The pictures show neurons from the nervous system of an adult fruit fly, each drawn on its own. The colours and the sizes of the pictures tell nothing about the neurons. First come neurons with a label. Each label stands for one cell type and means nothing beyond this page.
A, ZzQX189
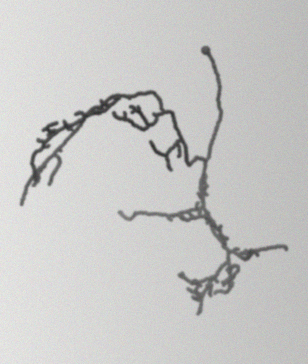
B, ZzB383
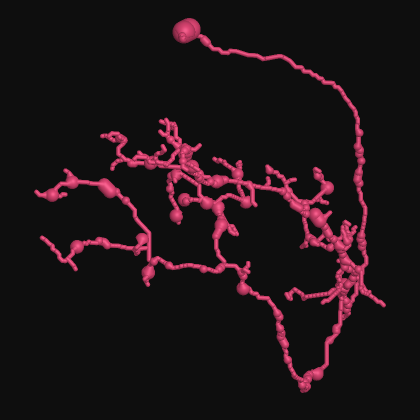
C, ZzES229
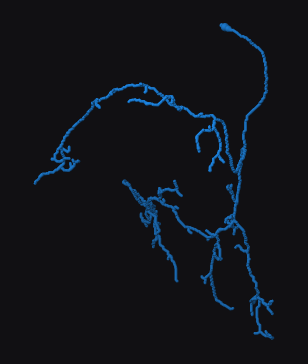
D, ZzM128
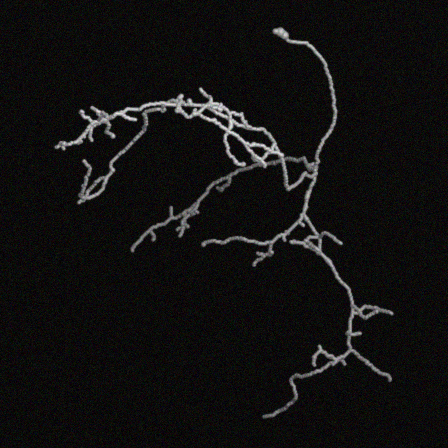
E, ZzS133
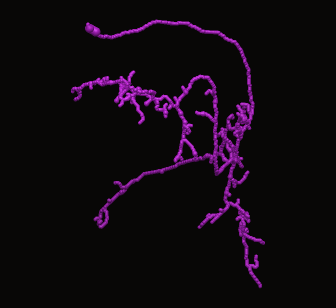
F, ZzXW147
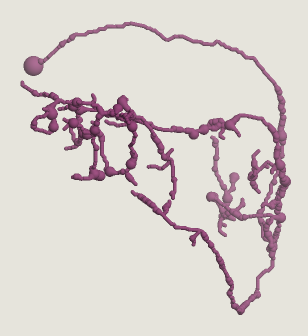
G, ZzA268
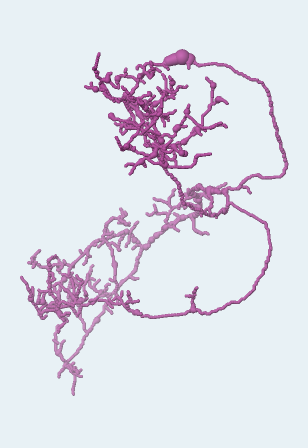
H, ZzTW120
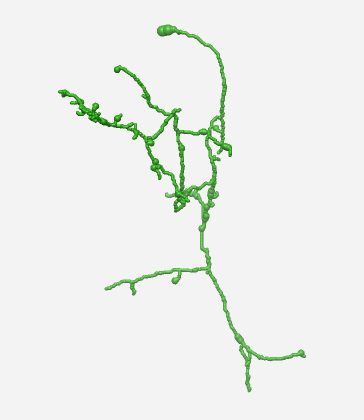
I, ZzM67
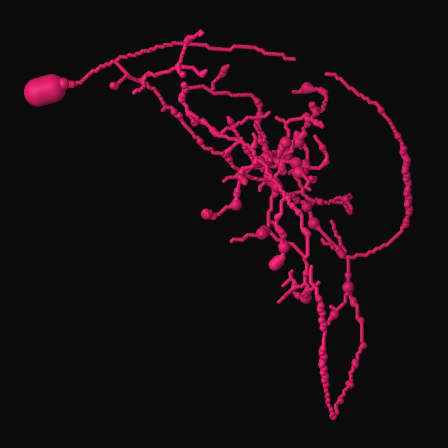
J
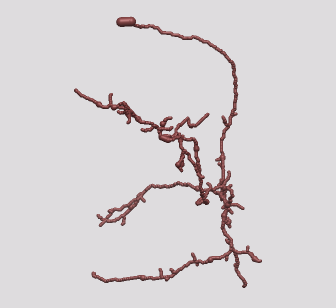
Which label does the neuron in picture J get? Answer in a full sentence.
It belongs to ZzTW120.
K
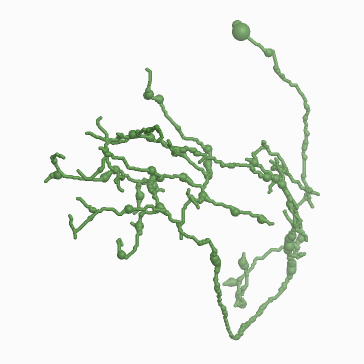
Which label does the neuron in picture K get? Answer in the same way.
It belongs to ZzB383.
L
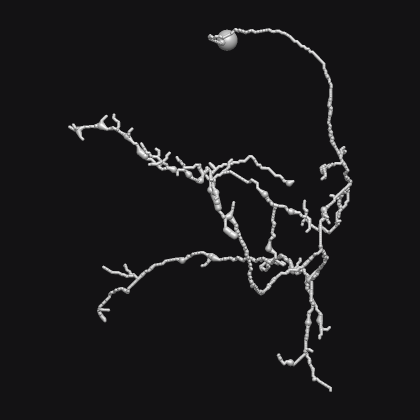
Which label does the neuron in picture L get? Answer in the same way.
It belongs to ZzTW120.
